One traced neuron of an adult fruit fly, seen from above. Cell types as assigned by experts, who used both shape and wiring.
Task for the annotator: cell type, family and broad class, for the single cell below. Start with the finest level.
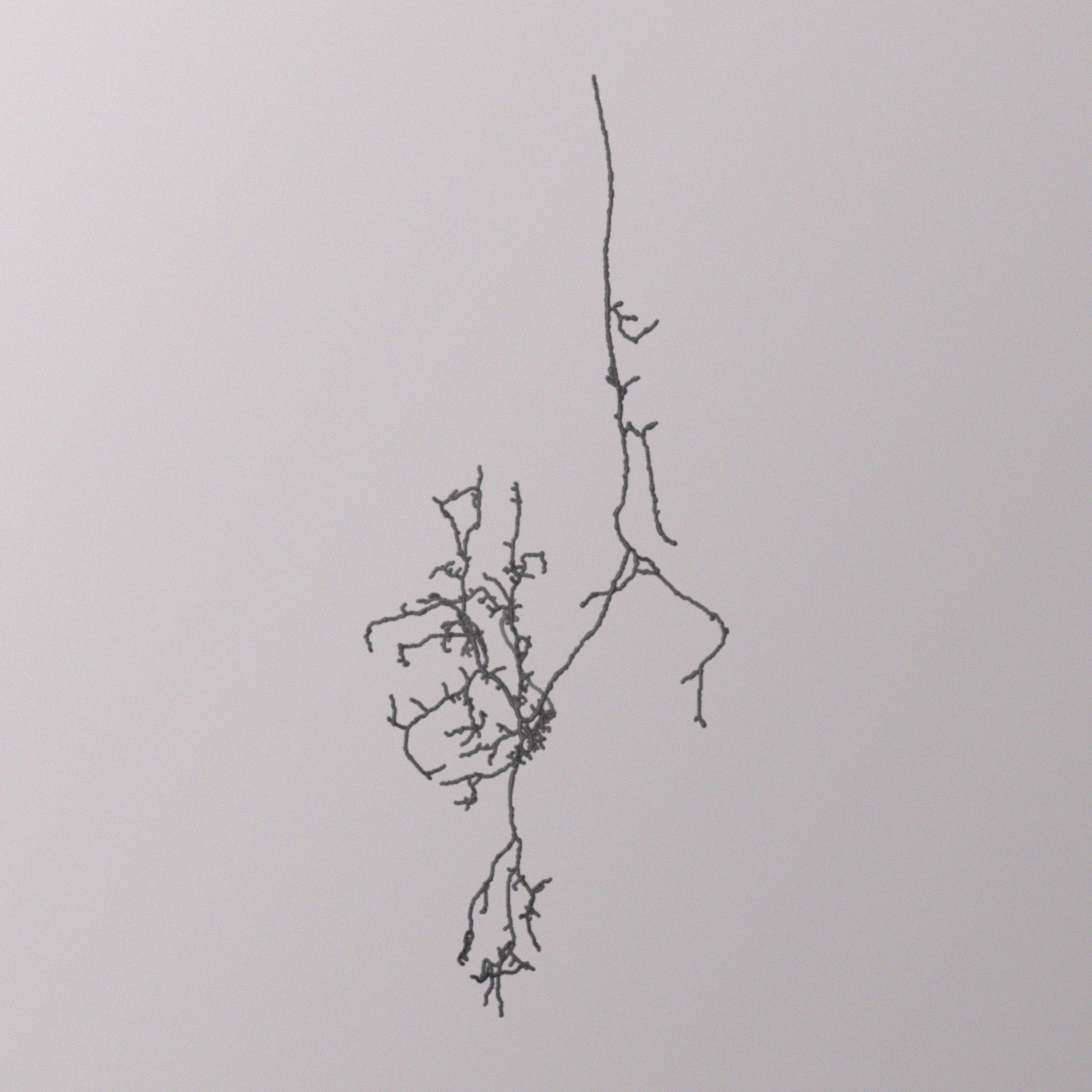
AN06B034; hemilineage 06B; ascending neuron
